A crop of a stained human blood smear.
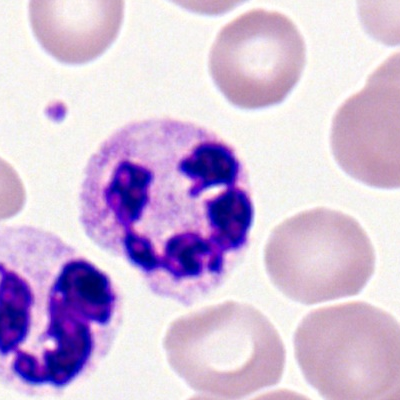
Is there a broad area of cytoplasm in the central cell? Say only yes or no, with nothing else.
Yes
